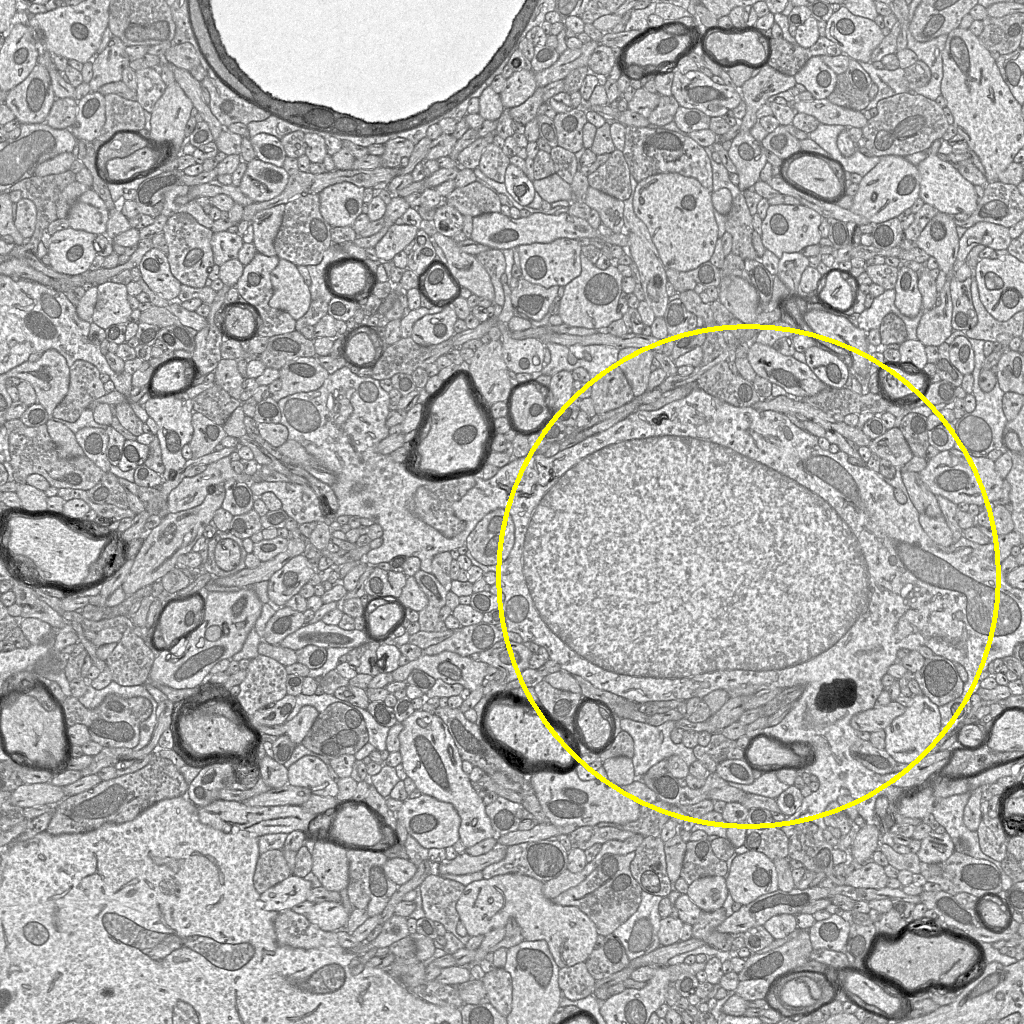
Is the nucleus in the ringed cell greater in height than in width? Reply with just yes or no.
No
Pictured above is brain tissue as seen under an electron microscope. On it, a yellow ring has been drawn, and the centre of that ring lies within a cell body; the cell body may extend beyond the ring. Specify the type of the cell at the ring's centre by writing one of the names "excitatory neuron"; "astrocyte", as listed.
astrocyte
